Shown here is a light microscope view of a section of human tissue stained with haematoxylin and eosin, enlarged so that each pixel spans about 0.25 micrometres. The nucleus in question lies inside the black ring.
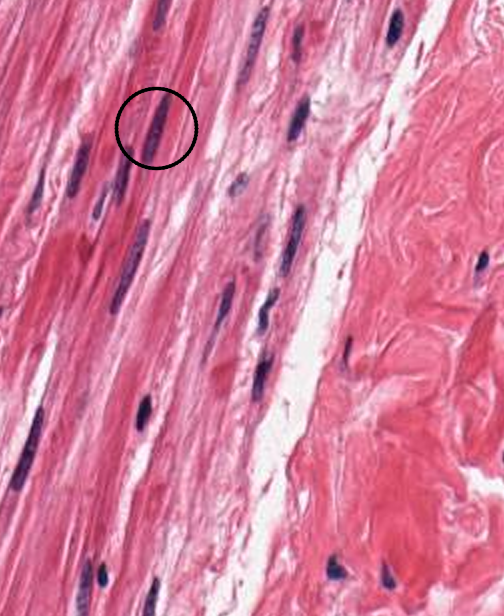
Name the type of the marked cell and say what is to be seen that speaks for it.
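Smooth muscle cell. The nucleus sits within the pink body of the cell rather than bulging out at one side of it. The cytoplasm is pink and finely streaked lengthwise, and its outline blurs into the neighbouring pink bands rather than showing a sharp border. The cell lies side by side with other closely packed, elongated pink bands with similar narrow nuclei, all running in the same slanting direction.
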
